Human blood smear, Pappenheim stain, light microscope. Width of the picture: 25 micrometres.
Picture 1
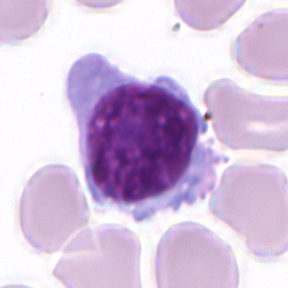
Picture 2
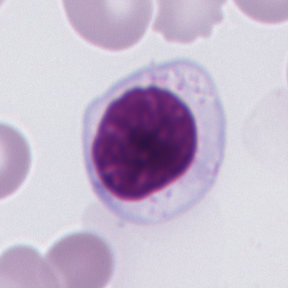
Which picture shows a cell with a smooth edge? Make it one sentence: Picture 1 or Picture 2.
The cell of Picture 2 has a smooth border with no projections, blebs or tags.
